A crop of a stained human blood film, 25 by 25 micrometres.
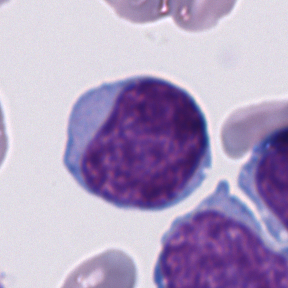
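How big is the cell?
About 13 micrometres across, with a roughly round nucleus, free of lobes or deep indentation, that is about 11 micrometres across.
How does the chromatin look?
Finely stippled and fairly even, with no coarse dark clumps.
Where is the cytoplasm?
The nucleus is pushed off-centre to the right, so the pale blue cytoplasm forms its widest band on the left.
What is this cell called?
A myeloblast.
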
